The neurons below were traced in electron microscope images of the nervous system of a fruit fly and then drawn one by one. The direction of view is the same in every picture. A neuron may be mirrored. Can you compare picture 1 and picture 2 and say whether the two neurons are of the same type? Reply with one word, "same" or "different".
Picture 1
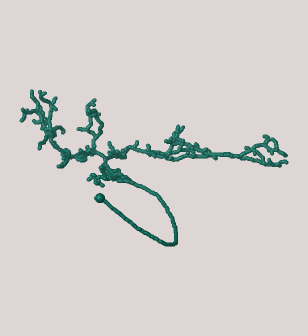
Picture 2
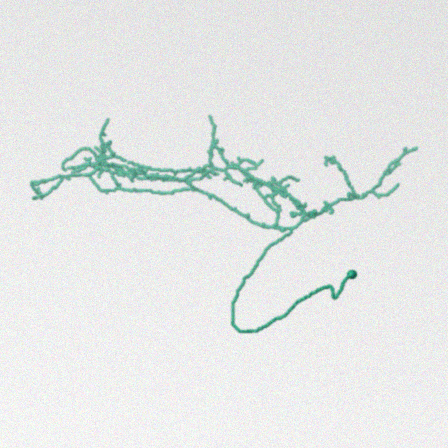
different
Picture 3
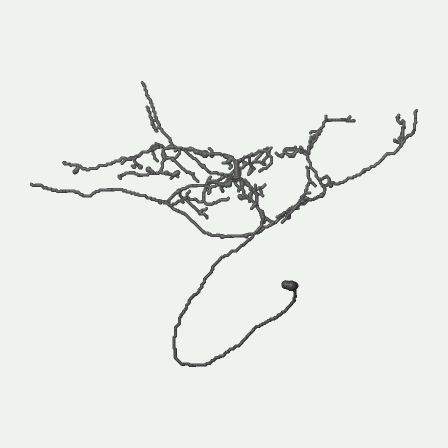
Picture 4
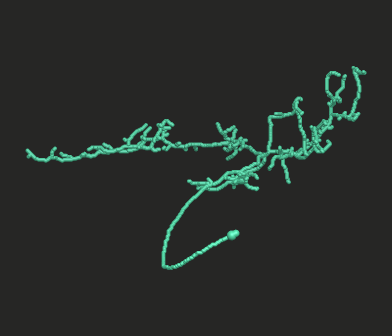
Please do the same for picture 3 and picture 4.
different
